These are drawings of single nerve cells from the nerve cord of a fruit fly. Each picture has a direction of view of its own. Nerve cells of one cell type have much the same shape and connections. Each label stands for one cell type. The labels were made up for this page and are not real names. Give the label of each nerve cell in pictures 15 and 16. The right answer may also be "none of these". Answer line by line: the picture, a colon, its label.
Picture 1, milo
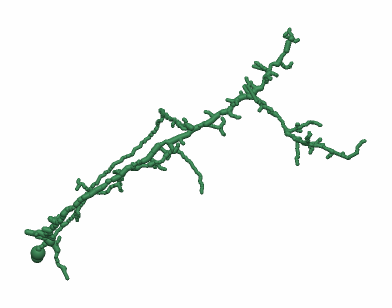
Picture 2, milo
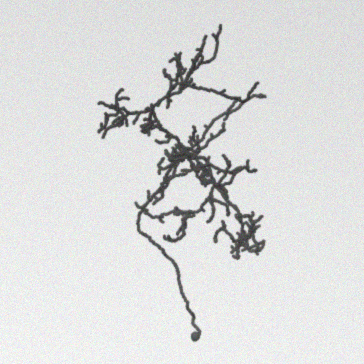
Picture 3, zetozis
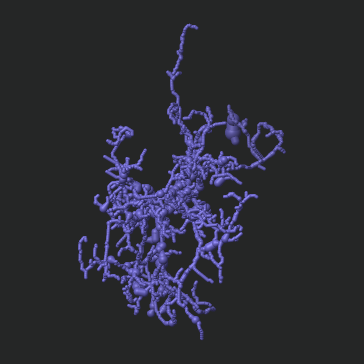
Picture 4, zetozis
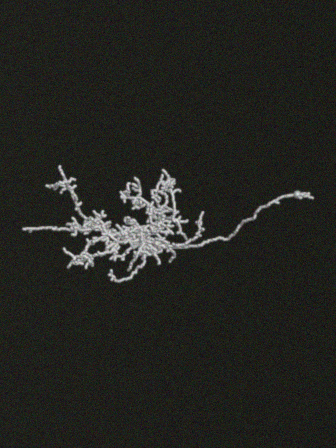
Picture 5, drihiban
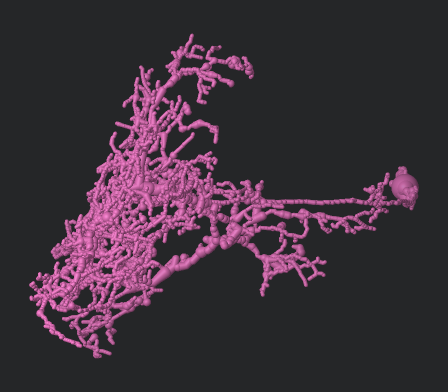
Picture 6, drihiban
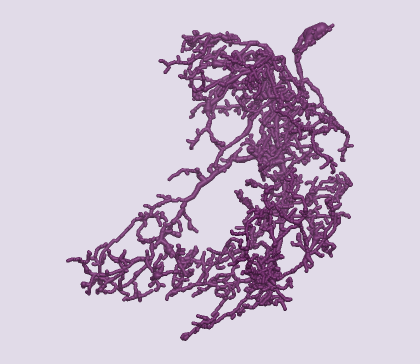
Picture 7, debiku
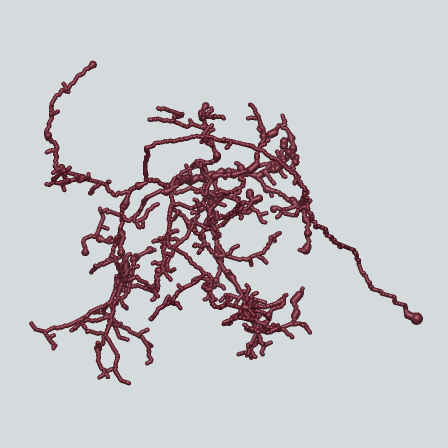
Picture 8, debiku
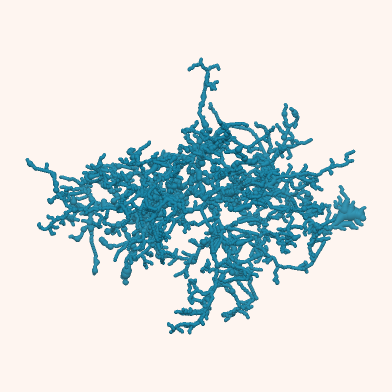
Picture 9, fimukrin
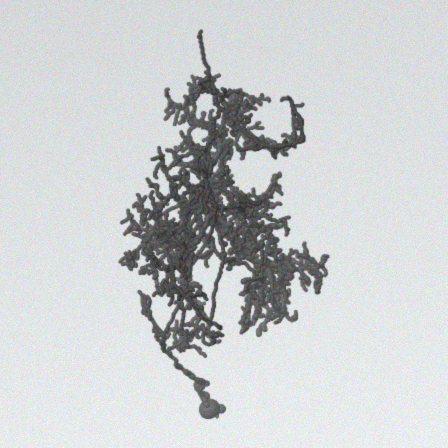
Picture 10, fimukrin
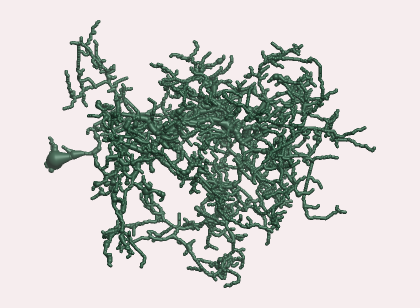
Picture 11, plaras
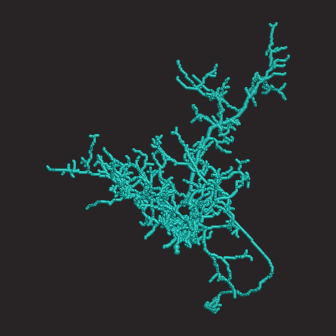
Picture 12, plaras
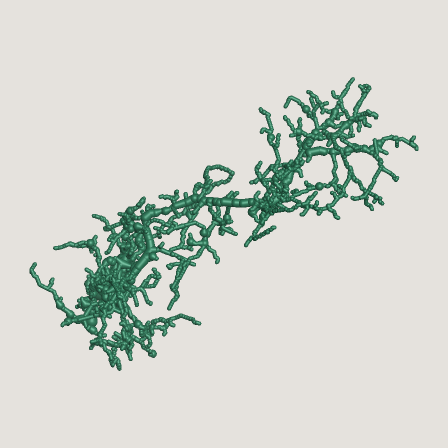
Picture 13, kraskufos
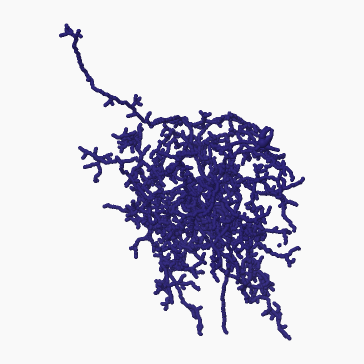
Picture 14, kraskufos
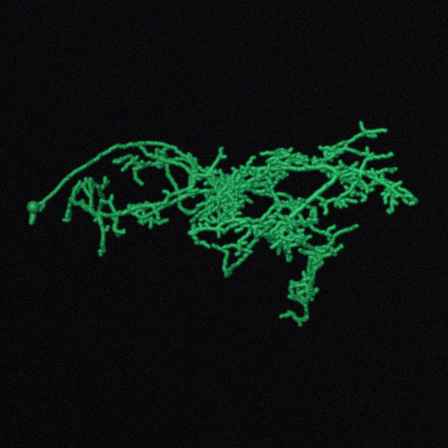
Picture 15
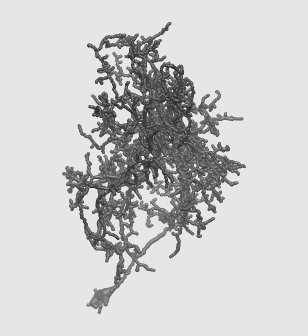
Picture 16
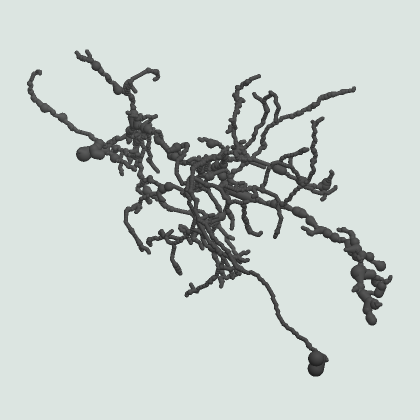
15: fimukrin
16: milo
